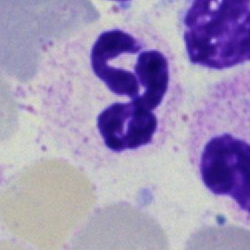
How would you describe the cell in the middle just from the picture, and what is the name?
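Starting with the chromatin, it's dense and dark purple, and I can't make out much fine texture in it. I don't see any nucleoli in the nucleus. Fine pink-violet granules are scattered evenly through the cytoplasm. There are no vacuoles there either. This is a segmented neutrophil.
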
